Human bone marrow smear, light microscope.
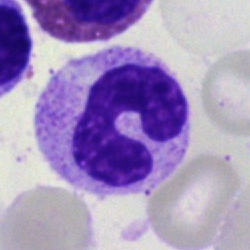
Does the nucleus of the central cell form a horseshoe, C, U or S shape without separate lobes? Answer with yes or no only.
Yes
